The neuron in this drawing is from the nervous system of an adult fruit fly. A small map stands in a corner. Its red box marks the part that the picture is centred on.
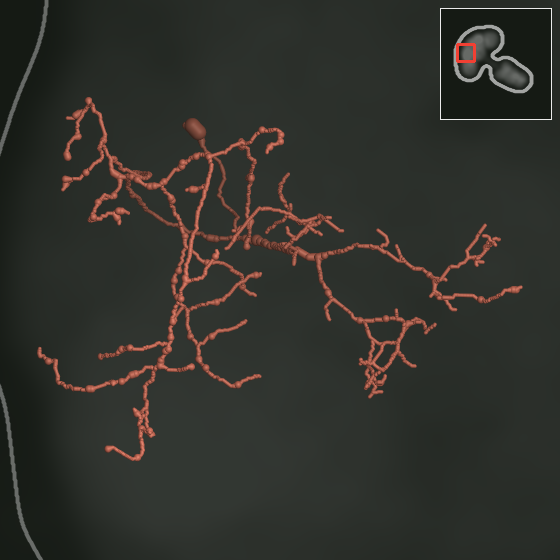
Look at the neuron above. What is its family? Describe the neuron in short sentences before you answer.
It is in the brain and does not reach the nerve cord. The picture shows dozens of branch ends. This is a central-brain intrinsic neuron. Its family is hemilineage LHd2.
